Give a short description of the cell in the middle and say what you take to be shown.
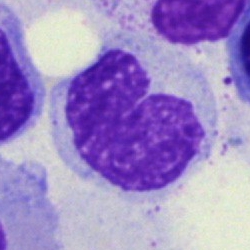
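Outline roughly round, smooth. Nucleus fills most of the cell; deep notch in its upper edge. Cytoplasm: no distinct granules. Monocyte.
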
